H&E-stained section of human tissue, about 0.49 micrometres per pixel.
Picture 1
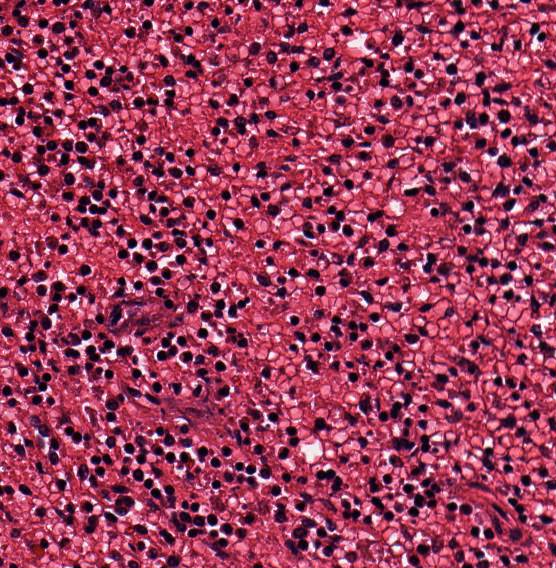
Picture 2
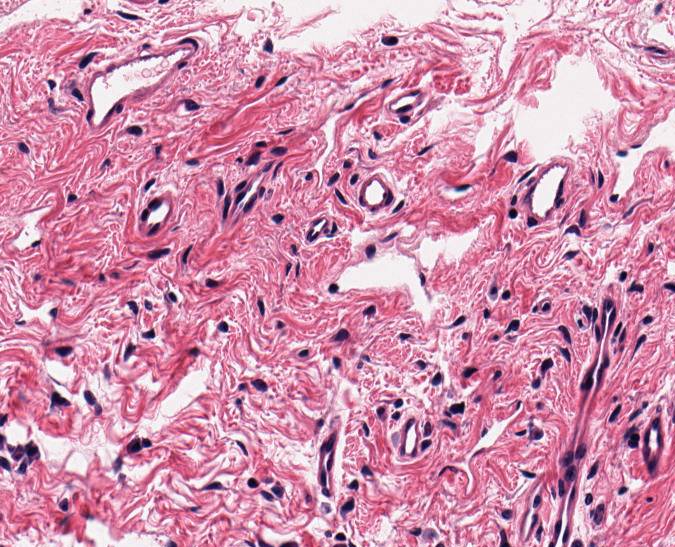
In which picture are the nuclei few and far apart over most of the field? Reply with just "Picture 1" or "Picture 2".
Picture 2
